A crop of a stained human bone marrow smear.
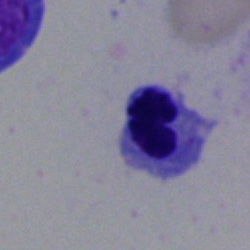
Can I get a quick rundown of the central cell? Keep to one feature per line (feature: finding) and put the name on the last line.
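Nucleus: notched on the left, giving an upper and a lower lobe
Chromatin: dense, very dark purple
Cytoplasm: pale bluish-lilac
Distribution: cytoplasm mostly to the right of and below the nucleus
Name: erythroblast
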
